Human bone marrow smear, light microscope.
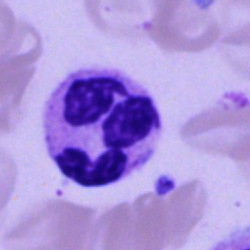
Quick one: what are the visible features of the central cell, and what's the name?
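Starting from the edge, the cell outline is round and smooth. Within it, the nucleus is split into separate lobes linked by thin strands. These lobes sit around the edge of the cell, leaving a pale central area of cytoplasm. As for the chromatin, it is dark purple and coarsely clumped. This is a segmented neutrophil.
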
